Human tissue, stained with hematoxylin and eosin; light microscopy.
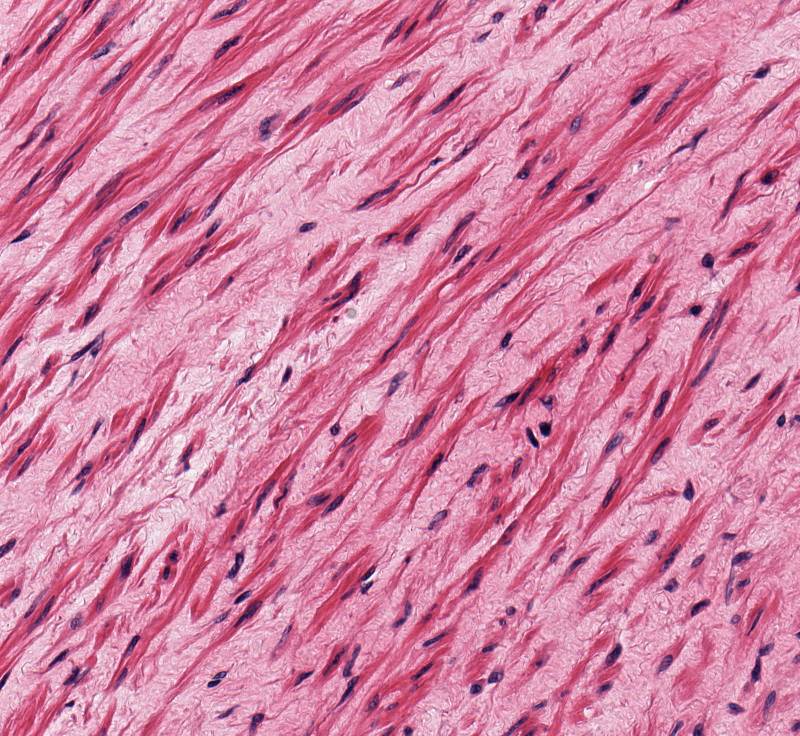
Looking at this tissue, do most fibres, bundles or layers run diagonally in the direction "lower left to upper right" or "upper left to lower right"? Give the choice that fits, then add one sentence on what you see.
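Lower left to upper right. Spindle cells and fibres run in parallel streams diagonally from lower left to upper right across the whole field.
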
